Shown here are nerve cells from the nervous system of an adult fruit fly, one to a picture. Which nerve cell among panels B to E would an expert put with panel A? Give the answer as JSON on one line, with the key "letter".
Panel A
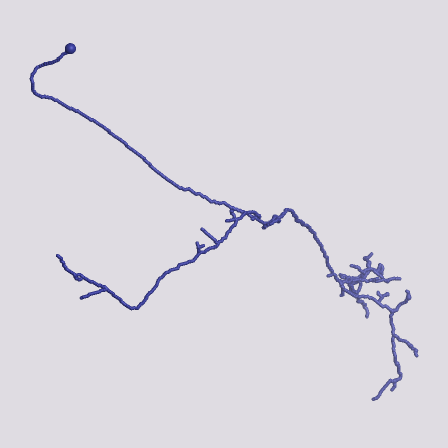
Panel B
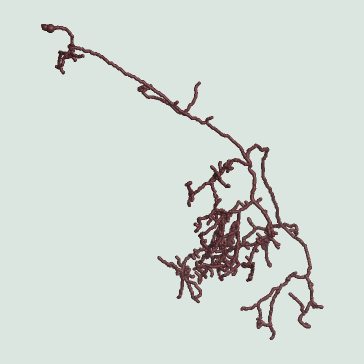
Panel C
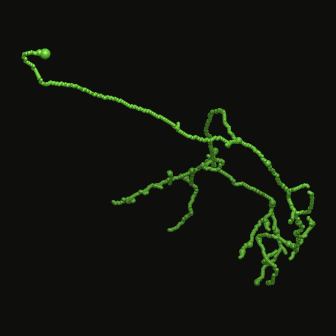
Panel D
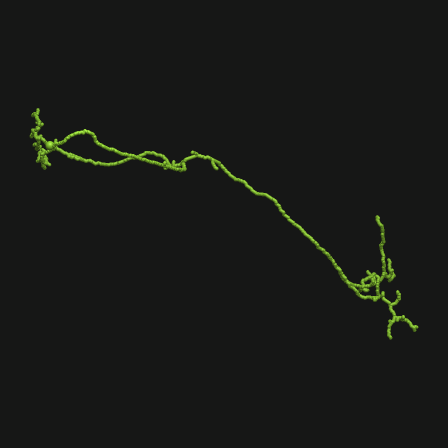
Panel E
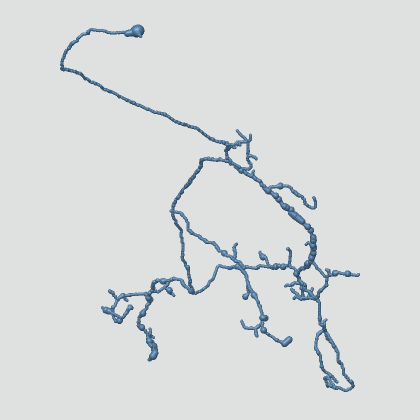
{"letter": "D"}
